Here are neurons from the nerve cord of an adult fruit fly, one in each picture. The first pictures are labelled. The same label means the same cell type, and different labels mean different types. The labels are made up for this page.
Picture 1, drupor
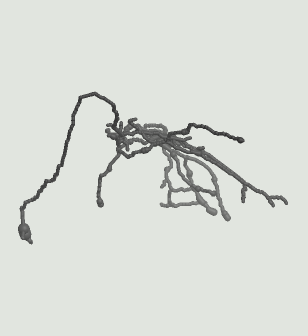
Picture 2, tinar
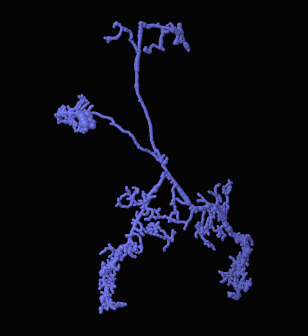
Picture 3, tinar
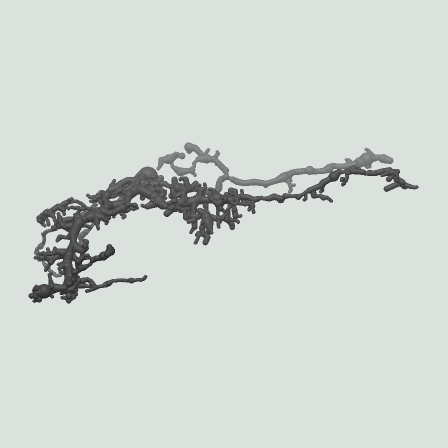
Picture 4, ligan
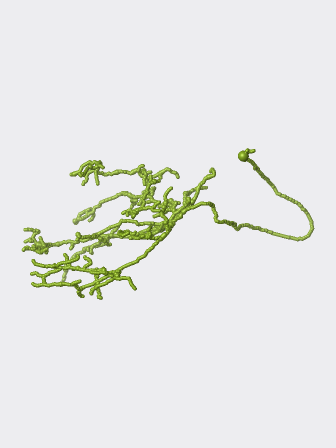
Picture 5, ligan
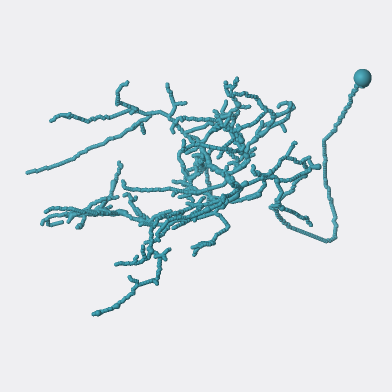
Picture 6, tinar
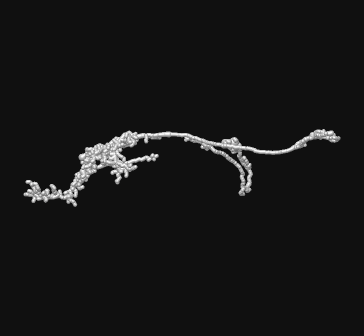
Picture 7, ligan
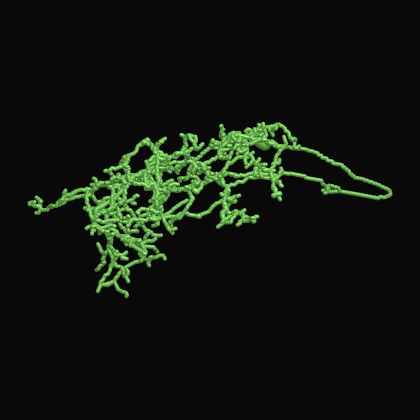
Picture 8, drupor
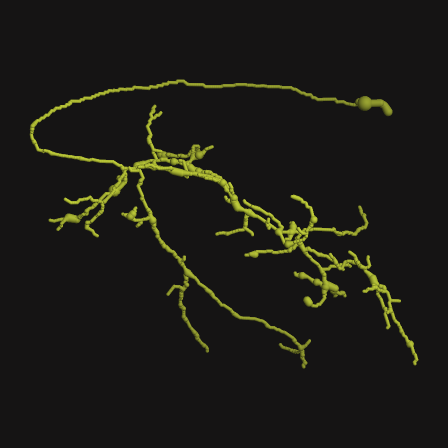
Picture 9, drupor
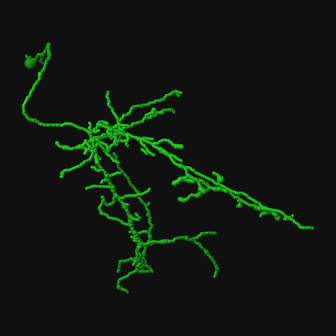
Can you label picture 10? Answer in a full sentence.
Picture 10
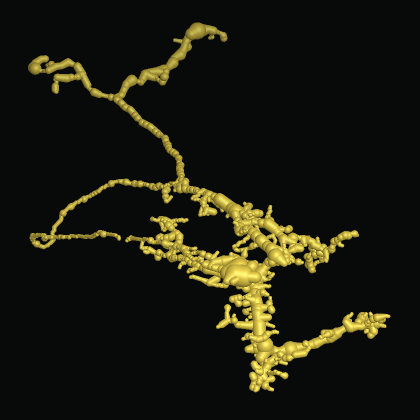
It belongs to tinar.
